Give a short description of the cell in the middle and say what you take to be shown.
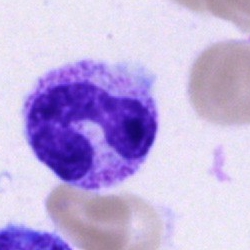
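Looking at the nucleus, I see a thick curved band shaped like a horseshoe, its open side facing downward. The chromatin in it is dark purple and coarsely clumped. Around all that, the outline of the cell is round. So this is a band neutrophil.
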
